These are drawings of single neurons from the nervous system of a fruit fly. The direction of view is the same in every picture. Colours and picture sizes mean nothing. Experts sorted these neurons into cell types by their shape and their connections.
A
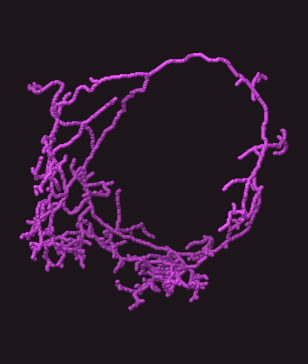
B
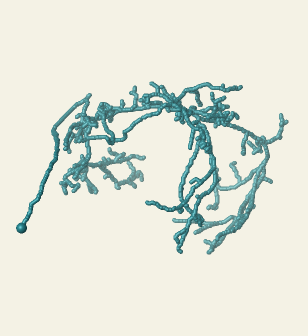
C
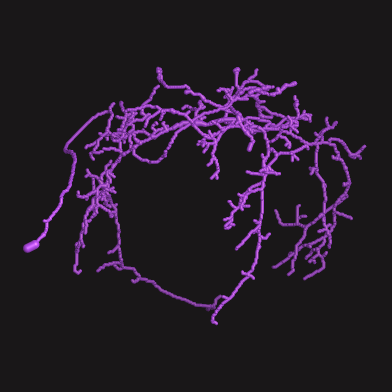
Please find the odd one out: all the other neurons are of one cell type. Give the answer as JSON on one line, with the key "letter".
{"letter": "A"}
